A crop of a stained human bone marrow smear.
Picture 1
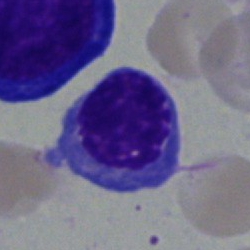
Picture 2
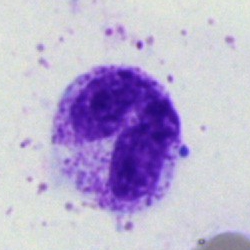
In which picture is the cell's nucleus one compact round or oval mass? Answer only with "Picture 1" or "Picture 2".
Picture 1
